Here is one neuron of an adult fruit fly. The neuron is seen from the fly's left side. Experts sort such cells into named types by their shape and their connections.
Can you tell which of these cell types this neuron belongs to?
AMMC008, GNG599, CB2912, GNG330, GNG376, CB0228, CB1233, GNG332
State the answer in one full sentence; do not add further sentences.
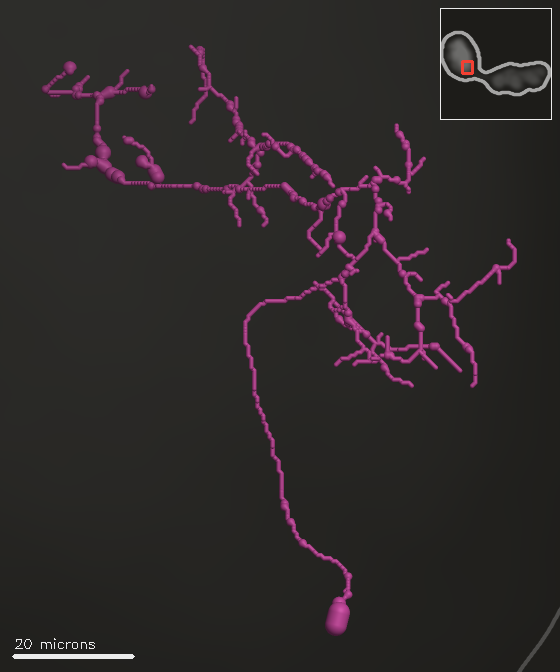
Cell type GNG332 is what this neuron is.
